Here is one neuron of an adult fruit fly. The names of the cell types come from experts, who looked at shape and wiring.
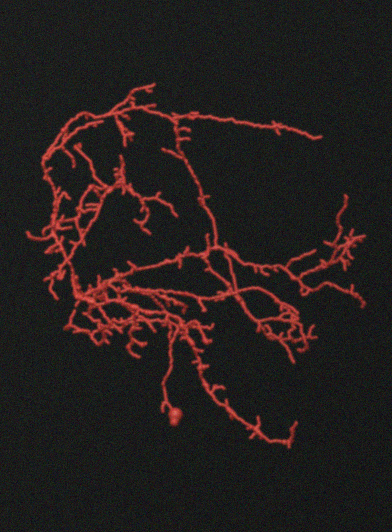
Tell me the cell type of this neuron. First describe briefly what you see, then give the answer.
Its cell body lies at the bottom of the picture. In this view it is about as wide as it is tall. It is a central-brain intrinsic neuron. The cell type is CRE044.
